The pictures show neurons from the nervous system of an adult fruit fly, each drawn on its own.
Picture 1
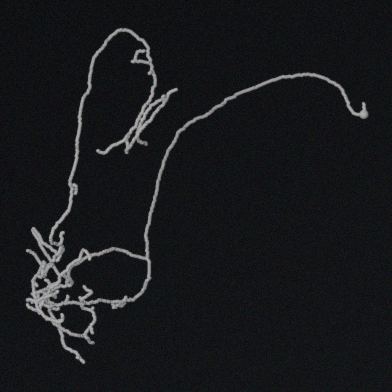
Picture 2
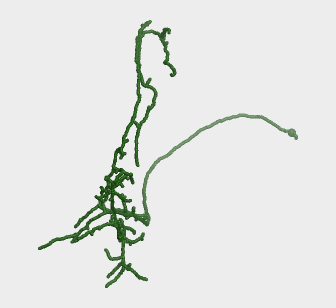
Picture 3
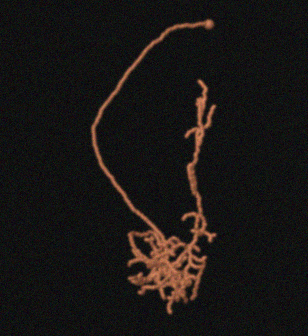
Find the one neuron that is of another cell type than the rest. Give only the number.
3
